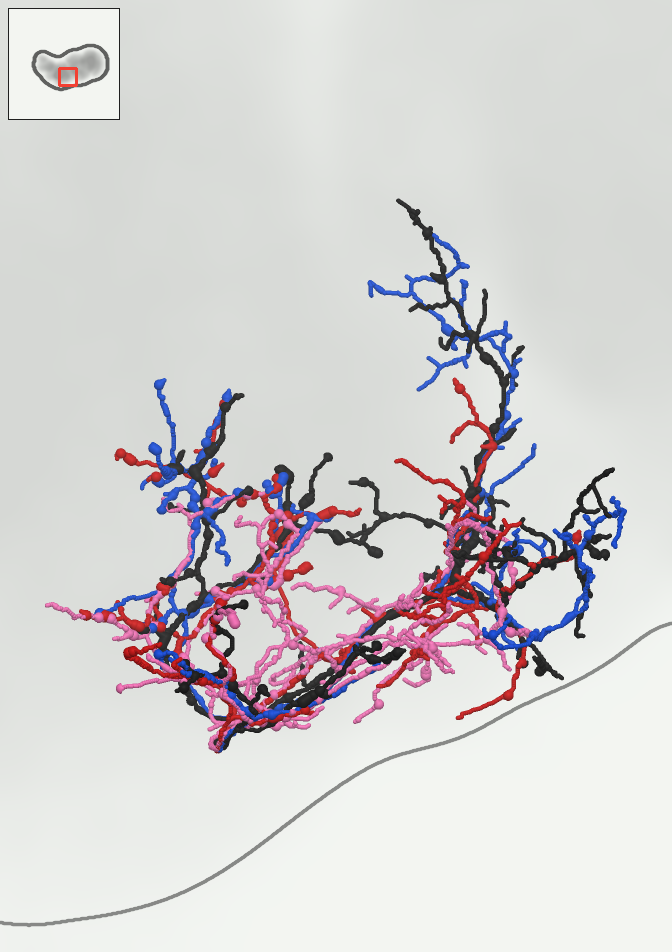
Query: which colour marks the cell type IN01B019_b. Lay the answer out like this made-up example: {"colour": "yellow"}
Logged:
{"colour": "black"}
